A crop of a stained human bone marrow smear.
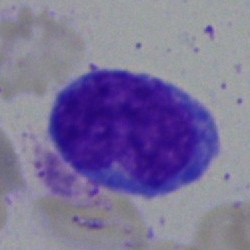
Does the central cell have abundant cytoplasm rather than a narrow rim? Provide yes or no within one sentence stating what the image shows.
No, the cell does not have plenty of cytoplasm; its nucleus fills most of it.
